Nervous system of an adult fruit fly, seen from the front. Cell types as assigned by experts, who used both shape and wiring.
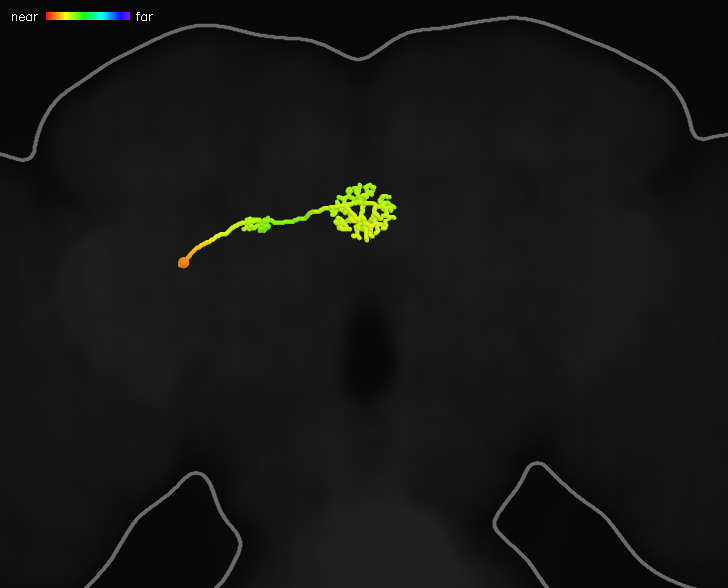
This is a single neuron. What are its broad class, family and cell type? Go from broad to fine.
central-brain intrinsic neuron; hemilineage EBa1; ER3a_a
